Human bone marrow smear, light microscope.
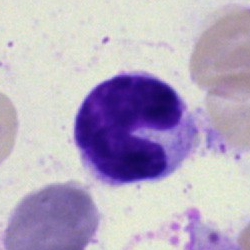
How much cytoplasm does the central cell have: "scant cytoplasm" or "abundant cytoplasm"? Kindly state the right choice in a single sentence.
Scant cytoplasm surrounds the nucleus of this cell.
